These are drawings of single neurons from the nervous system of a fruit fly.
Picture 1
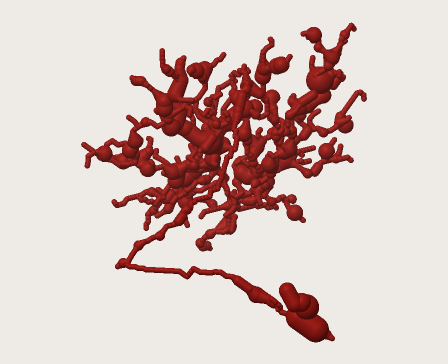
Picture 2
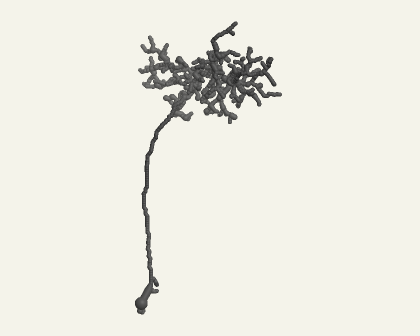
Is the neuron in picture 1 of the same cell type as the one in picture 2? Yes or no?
yes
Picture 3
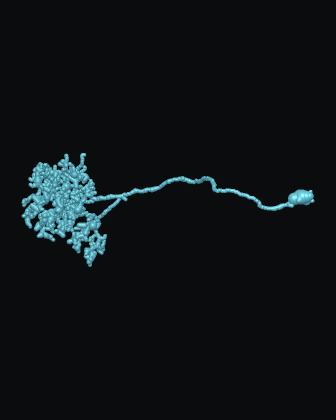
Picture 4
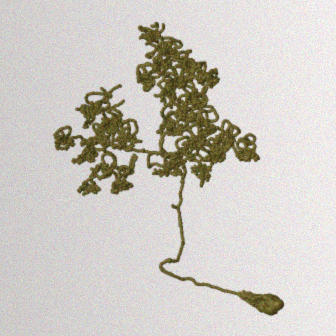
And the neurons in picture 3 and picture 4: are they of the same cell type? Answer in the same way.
yes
